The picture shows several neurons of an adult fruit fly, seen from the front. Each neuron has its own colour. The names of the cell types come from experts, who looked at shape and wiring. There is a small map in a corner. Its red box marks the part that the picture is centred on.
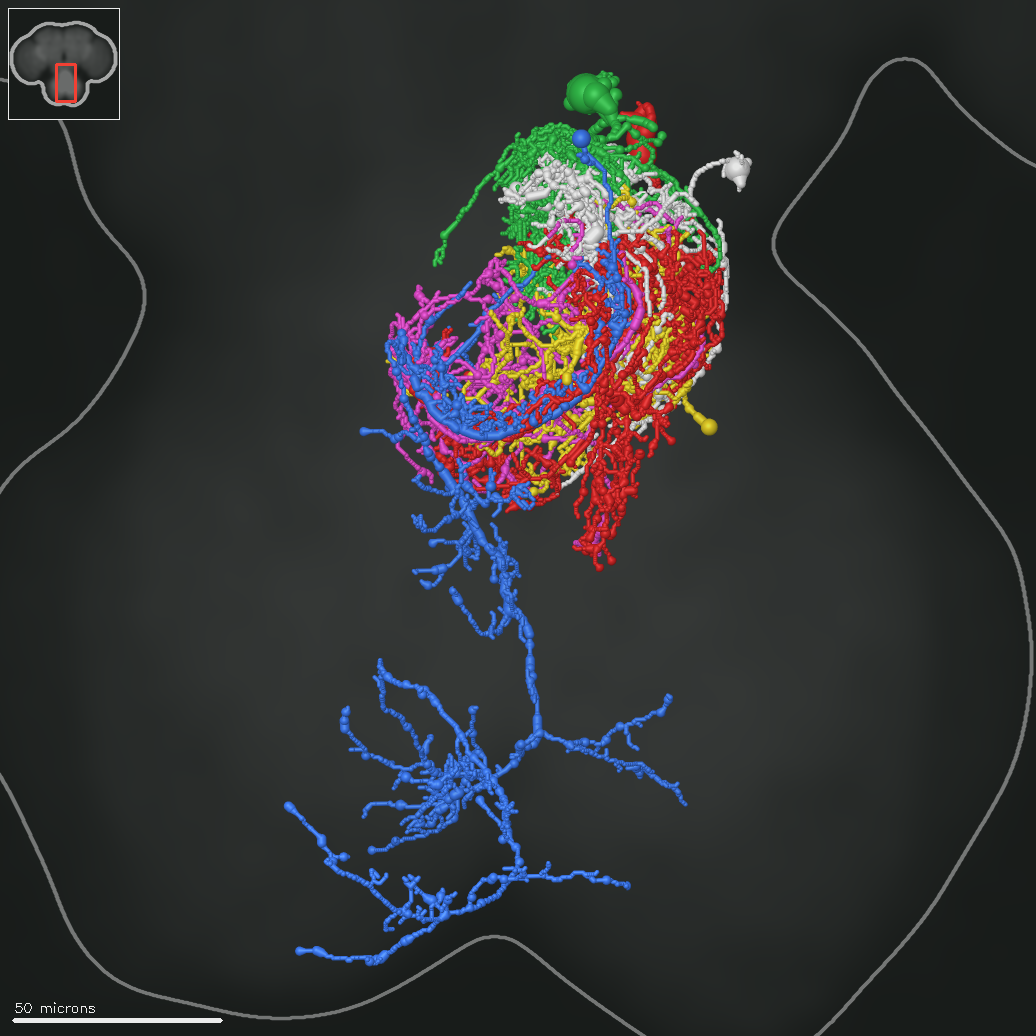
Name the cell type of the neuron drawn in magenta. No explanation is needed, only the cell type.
IN00A033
